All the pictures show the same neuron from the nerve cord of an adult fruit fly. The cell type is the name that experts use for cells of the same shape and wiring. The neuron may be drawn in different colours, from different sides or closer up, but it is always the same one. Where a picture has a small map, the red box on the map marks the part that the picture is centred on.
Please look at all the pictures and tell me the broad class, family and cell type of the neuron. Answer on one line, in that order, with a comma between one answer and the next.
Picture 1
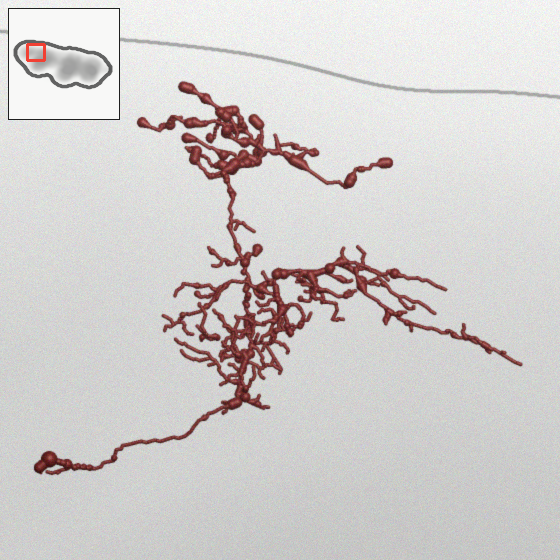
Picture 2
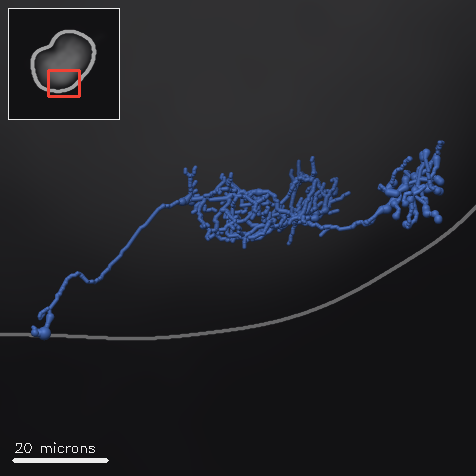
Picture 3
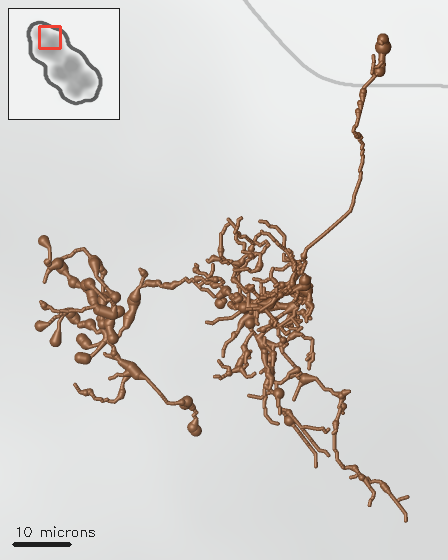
nerve-cord intrinsic neuron, hemilineage 06A, IN06A109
